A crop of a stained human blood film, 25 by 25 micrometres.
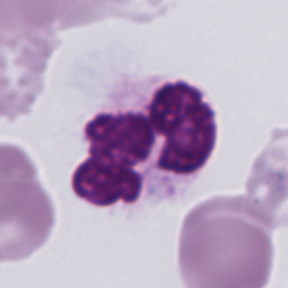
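Segmented neutrophil, the nucleated cell at the centre. Notice how the lobe on the right stands apart from the two left lobes across a narrow pale gap. The chromatin in them is dark purple and coarsely clumped. Around the lobes, the cytoplasm is very pale, almost colourless, and holds sparse, fine lilac granules.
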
